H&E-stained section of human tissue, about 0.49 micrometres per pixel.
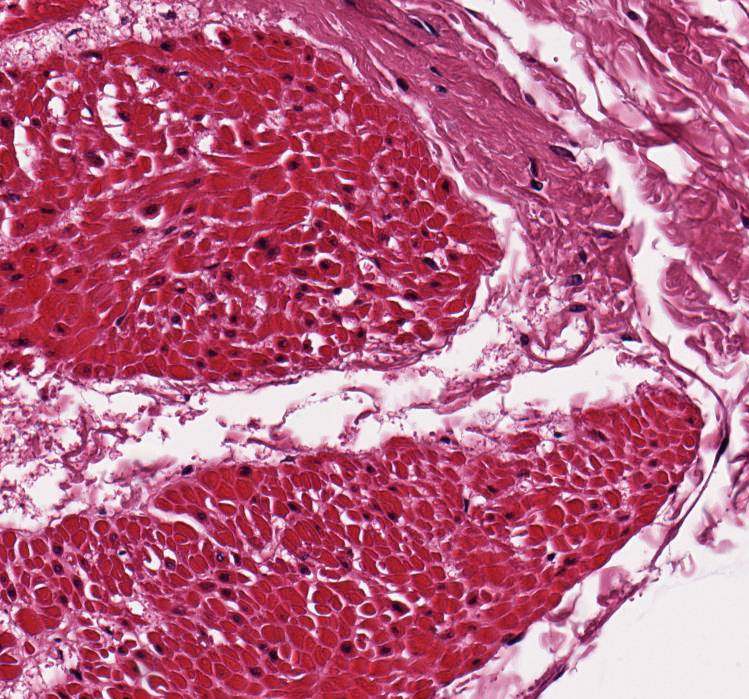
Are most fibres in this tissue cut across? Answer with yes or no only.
Yes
